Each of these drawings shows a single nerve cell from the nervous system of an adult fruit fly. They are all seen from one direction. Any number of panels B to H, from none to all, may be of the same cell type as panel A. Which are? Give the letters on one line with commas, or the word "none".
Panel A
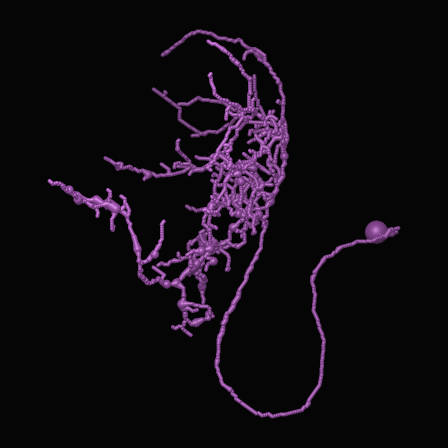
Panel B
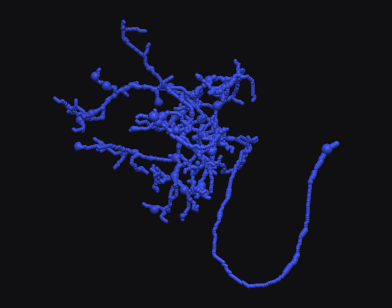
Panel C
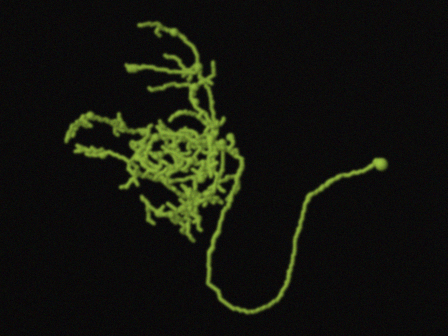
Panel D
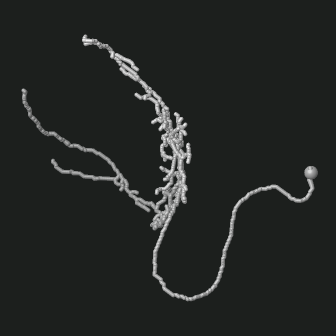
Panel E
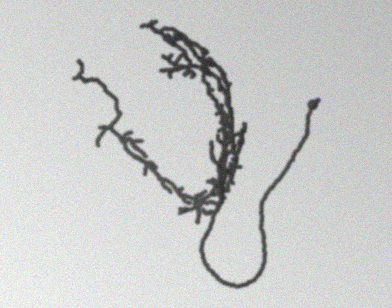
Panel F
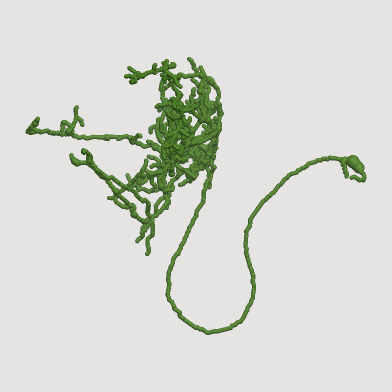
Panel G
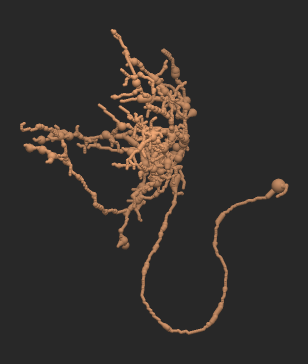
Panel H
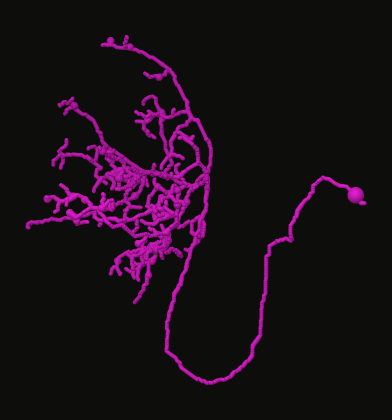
F, G, H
